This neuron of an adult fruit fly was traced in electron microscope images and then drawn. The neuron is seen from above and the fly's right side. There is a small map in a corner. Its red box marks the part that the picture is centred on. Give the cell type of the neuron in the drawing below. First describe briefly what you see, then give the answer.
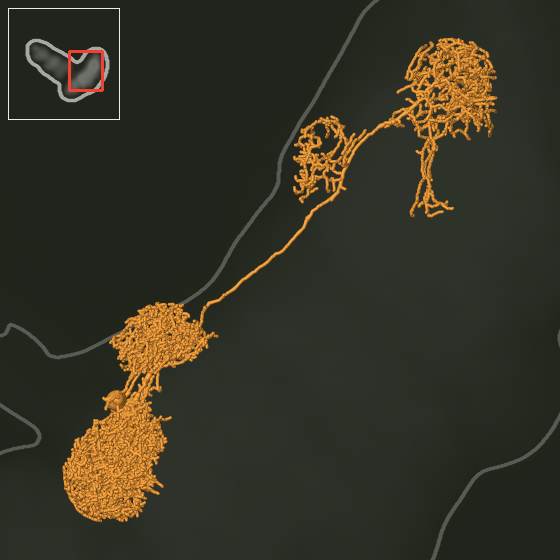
Dozens of branch ends can be seen. As drawn here it is about as wide as it is tall. It is a central-brain intrinsic neuron. Its cell type is LHPV12a1.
